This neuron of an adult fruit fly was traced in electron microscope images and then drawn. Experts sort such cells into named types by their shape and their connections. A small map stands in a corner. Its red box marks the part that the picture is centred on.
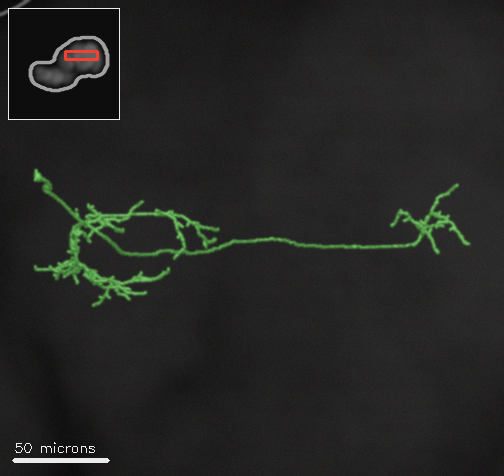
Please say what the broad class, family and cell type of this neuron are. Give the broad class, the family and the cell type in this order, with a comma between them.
central-brain intrinsic neuron, hemilineage VLPl2_posterior, PLP059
